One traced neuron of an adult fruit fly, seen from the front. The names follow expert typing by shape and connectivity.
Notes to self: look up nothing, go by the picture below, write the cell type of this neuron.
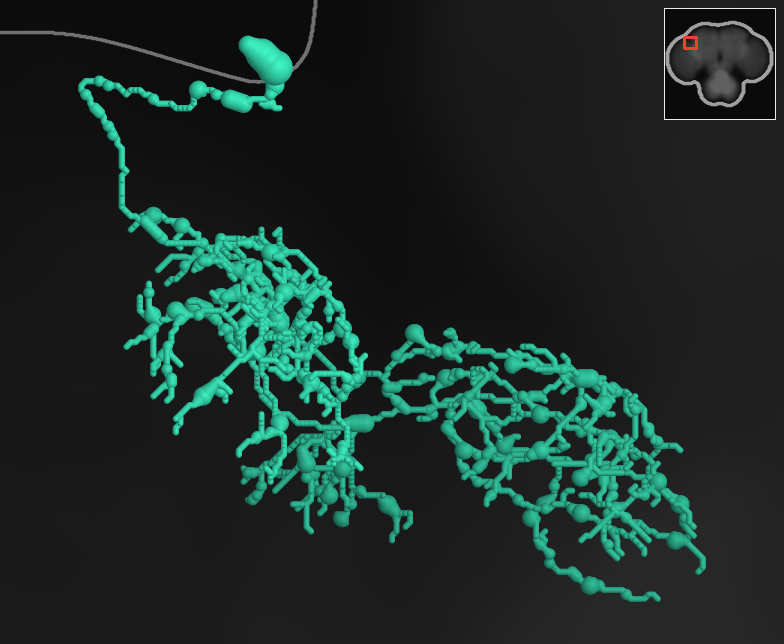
TmY15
